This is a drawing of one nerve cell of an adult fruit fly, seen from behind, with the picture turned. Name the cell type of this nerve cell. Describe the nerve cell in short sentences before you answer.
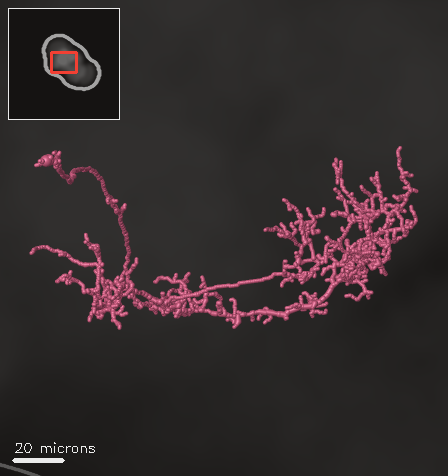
By the scale bar it is about 160 microns wide in this view. The picture shows dozens of branch ends. It is a nerve-cord intrinsic neuron. The cell type is IN06B047.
